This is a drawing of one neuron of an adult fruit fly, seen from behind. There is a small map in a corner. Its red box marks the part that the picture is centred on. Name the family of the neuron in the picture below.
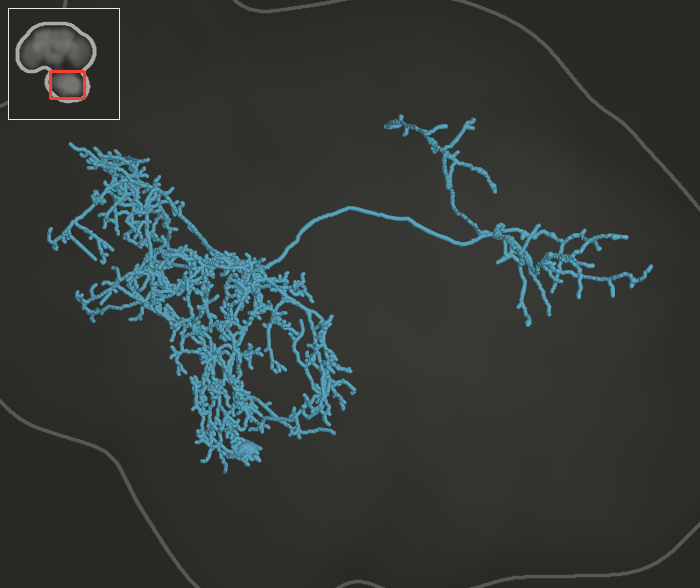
hemilineage 07B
